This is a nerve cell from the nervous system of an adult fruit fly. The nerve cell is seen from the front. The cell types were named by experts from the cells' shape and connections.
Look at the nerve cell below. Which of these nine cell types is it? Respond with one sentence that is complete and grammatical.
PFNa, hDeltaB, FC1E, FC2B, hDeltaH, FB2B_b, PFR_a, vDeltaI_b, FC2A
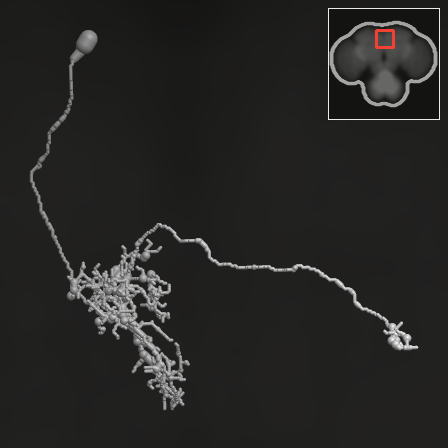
The neuron has FC2A as its cell type.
